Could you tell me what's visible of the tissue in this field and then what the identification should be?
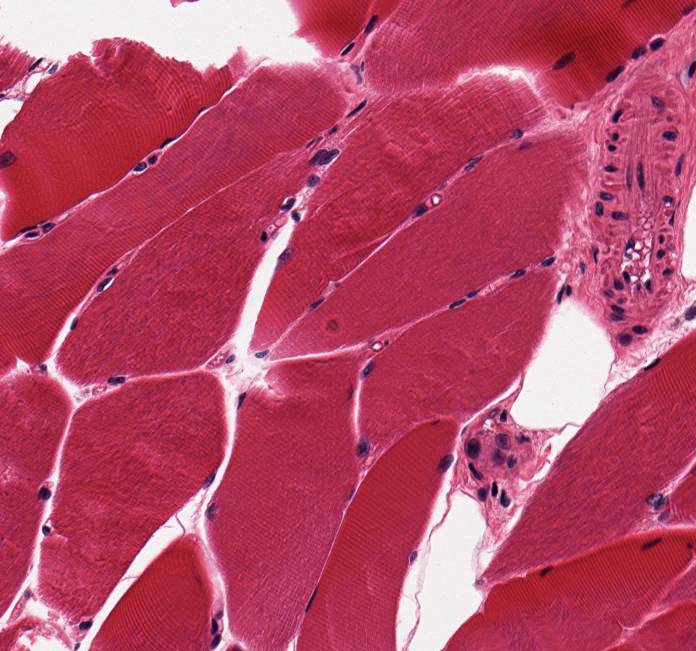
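Check one: large, elongated, deeply eosinophilic fibres fill the field side by side, cut lengthwise or obliquely. Check two: fine transverse striations cross their cytoplasm. Check three: flattened dark nuclei sit at the fibre edges, not in the centres. This is skeletal muscle.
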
